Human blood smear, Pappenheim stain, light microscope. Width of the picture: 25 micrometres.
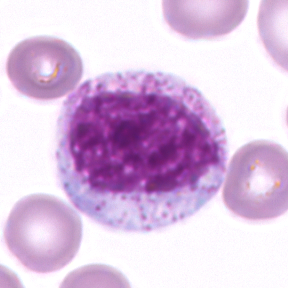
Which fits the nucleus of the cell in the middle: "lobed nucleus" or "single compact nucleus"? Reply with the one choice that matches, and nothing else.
Single compact nucleus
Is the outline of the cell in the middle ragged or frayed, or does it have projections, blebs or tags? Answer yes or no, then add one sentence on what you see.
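No. The cell outline is round and smooth.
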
